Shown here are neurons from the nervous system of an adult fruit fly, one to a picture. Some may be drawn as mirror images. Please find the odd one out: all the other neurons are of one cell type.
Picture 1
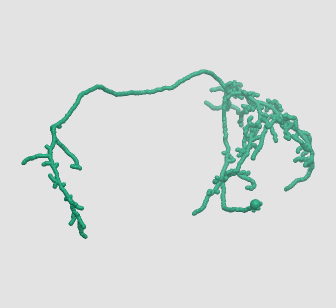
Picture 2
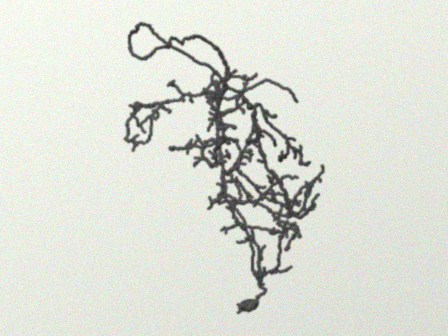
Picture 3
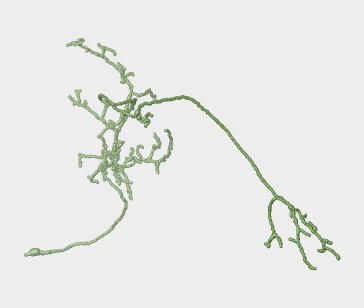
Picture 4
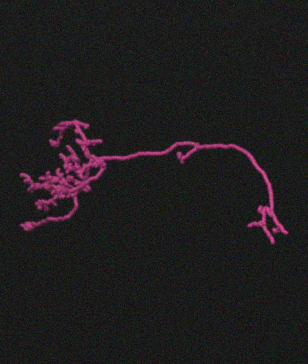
1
